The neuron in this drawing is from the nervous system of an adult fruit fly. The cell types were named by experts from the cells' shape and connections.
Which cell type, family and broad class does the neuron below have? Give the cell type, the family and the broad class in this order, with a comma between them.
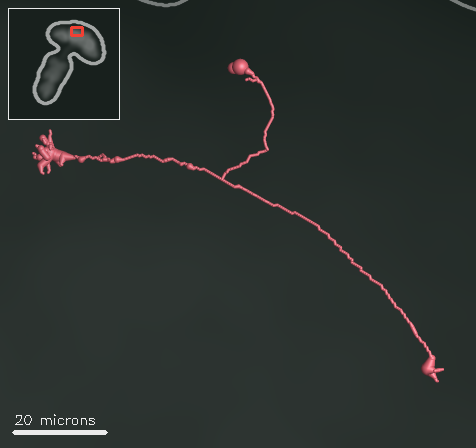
TuBu08, hemilineage AOTUv3_dorsal, central-brain intrinsic neuron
